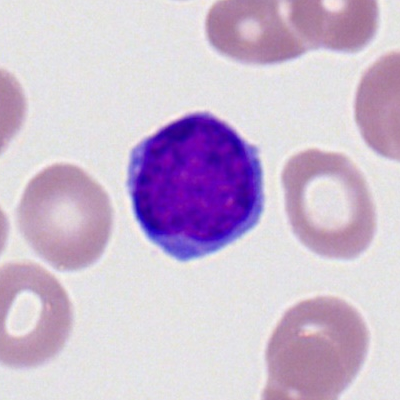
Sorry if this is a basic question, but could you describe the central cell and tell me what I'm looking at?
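Outline: roughly round, with a few slightly angular edges. Chromatin: dense, dark purple and coarsely clumped. Cytoplasm: a rim that is widest along the lower edge of the cell, with no granules visible. Name: lymphocyte.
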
